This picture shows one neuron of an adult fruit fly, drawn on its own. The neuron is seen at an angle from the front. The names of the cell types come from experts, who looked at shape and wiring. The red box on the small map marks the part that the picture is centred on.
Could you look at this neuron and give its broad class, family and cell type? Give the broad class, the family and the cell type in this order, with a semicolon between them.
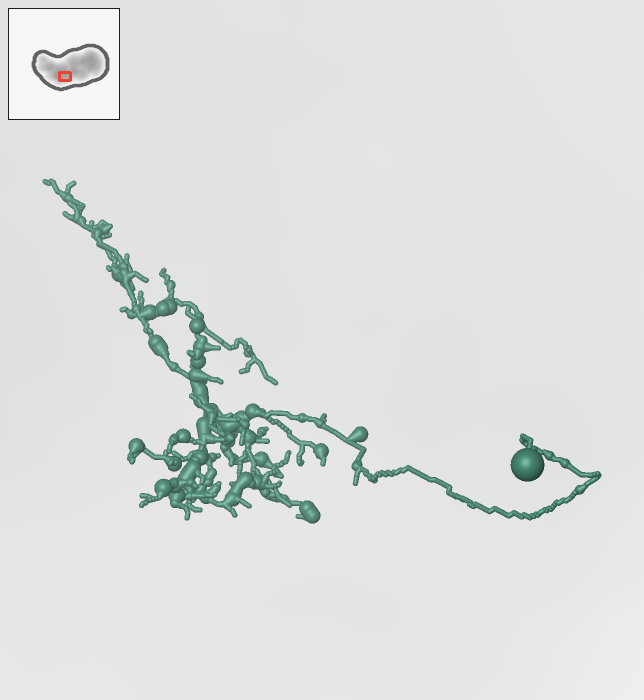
nerve-cord intrinsic neuron; hemilineage 09A; IN09A093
